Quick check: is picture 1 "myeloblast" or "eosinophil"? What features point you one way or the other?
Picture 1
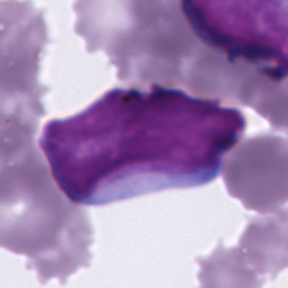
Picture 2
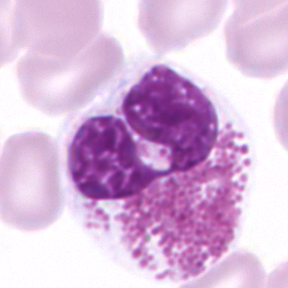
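Of the two, picture 1 is the myeloblast and picture 2 is the eosinophil. First, the outline: the myeloblast's is irregular and angular rather than round, while the eosinophil's is rounded, with a smooth edge.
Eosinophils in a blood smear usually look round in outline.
Second, the nucleus: in the myeloblast it fills most of the cell and stains a deep purple, while in the eosinophil it is divided into two lobes with dark purple, coarsely clumped chromatin.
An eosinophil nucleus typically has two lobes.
Third, the cytoplasm: the myeloblast has only a thin crescent of pale blue cytoplasm along its lower edge, with no granules to be seen.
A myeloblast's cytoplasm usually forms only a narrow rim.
The eosinophil's cytoplasm is packed with many coarse, round, pinkish red granules, which are most crowded in its lower right part.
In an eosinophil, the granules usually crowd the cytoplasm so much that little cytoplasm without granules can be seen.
Part of another deeply stained purple cell shows at the top right corner of picture 1.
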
